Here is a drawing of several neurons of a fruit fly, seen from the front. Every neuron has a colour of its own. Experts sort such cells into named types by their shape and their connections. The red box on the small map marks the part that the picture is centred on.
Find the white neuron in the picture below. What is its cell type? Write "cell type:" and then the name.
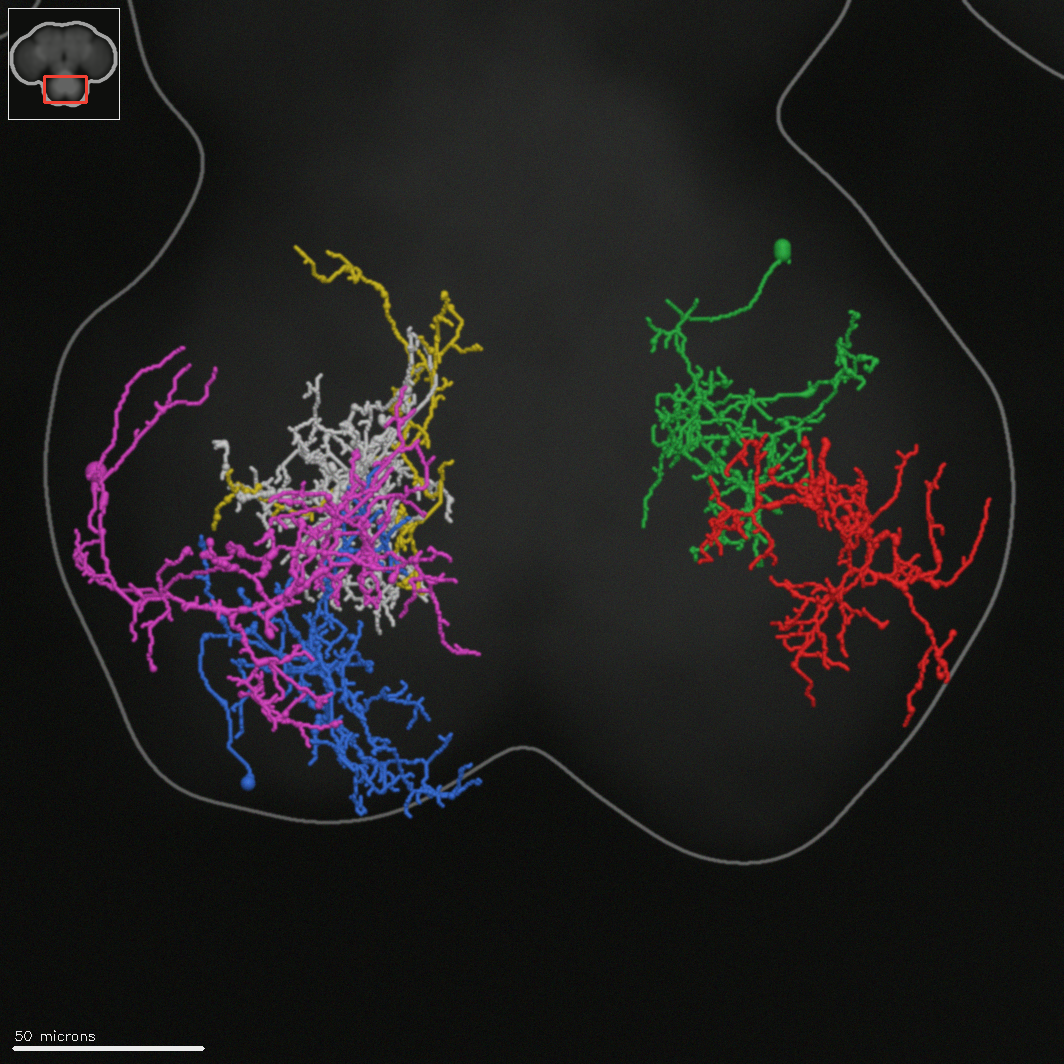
cell type: IN20A.22A019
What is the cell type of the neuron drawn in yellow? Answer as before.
cell type: IN20A.22A088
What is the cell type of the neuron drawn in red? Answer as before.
cell type: IN20A.22A041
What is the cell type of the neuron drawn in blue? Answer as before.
cell type: IN20A.22A055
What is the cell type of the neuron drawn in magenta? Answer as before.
cell type: IN20A.22A017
